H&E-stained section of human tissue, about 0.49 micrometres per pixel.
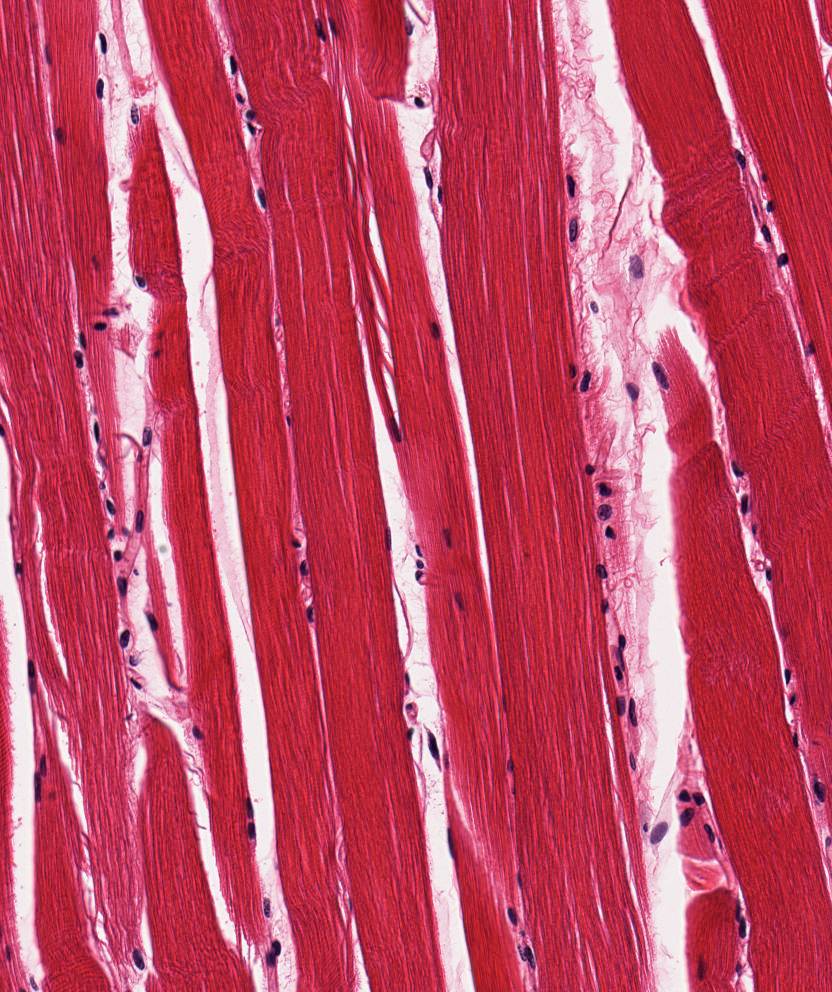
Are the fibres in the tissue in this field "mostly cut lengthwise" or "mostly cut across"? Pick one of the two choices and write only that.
Mostly cut lengthwise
